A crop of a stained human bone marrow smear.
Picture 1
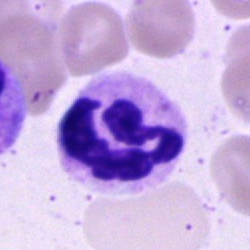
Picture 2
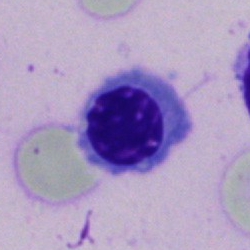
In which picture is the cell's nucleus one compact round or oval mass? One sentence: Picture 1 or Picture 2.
Picture 2 shows a cell whose nucleus forms a single compact round or oval shape.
